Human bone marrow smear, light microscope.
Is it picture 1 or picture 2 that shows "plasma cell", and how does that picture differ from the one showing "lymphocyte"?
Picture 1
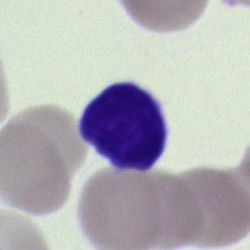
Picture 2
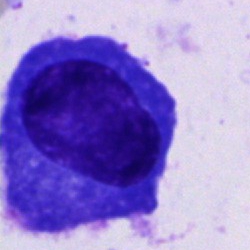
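Lymphocyte in picture 1, plasma cell in picture 2. Outline: 1 roughly round, slightly uneven edge; 2 irregular and angular, not round. Nucleus in 1: fills almost the whole cell, with no distinct rim of cytoplasm visible around it.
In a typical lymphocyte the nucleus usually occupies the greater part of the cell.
Chromatin: 1 dense, deep purple, no nucleoli visible; 2 dark purple and dense, with slightly mottled lighter patches.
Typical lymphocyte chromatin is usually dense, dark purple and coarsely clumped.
Cytoplasm in 2: deep, intense blue, widest below and to the left of the nucleus.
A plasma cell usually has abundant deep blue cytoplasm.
Granules: none seen in either cell.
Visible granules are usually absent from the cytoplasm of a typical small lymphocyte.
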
